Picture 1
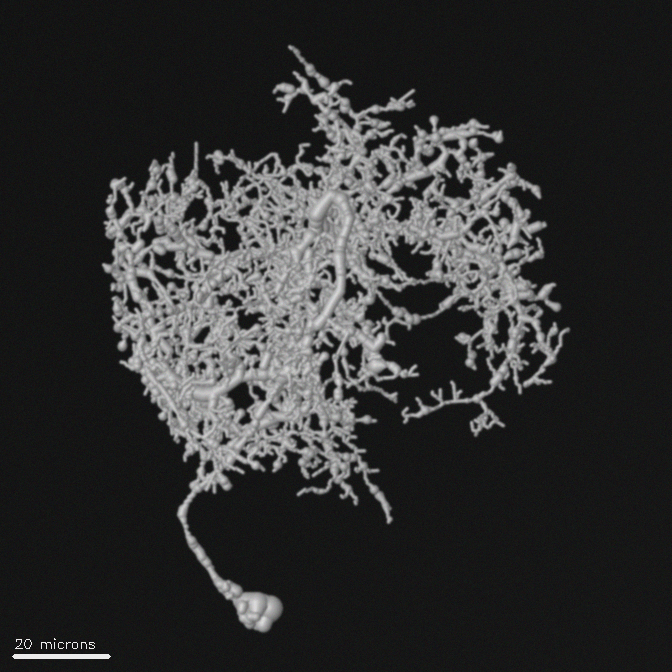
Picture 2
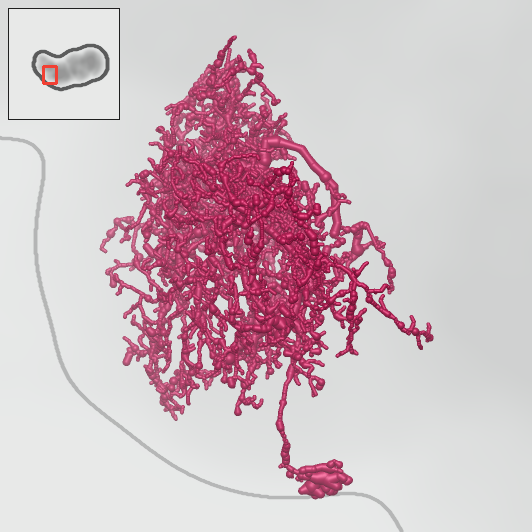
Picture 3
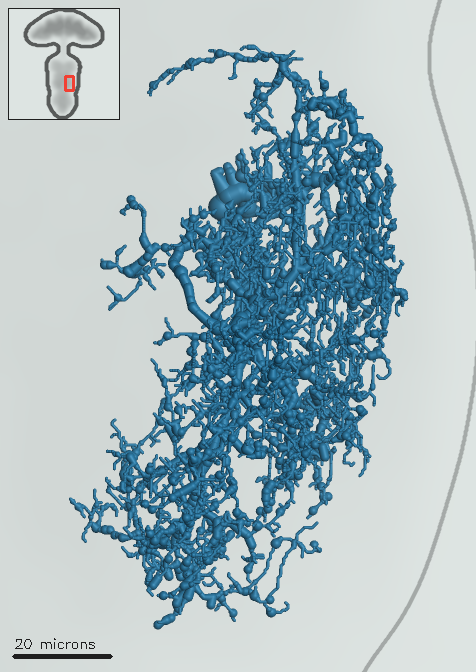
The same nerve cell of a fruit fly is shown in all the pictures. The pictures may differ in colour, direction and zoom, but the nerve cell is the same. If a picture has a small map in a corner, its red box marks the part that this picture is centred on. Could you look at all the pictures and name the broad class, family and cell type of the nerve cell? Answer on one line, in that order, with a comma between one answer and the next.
nerve-cord intrinsic neuron, hemilineage 08A, IN08A002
